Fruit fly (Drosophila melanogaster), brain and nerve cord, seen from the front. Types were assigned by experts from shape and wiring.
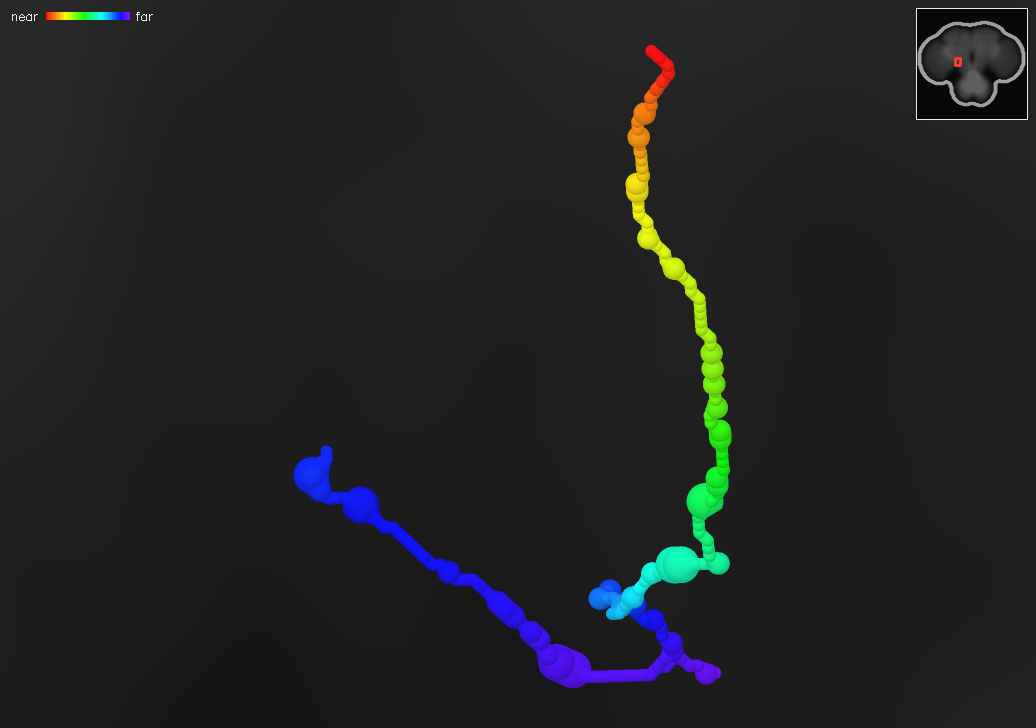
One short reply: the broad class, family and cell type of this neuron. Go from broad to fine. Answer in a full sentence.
A sensory neuron entering the brain of class mechanosensory, type JO-mz.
